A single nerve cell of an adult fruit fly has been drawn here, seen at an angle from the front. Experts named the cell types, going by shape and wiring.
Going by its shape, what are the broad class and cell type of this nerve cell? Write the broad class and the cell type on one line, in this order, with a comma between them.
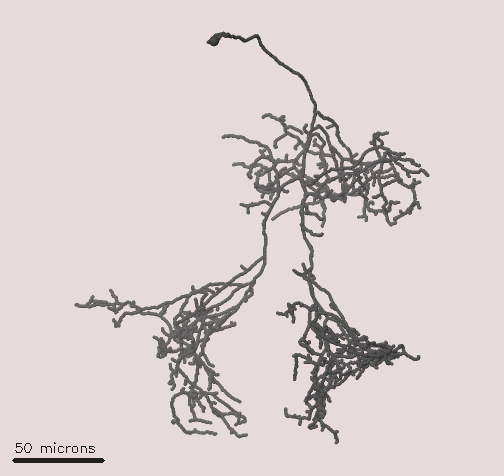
central-brain intrinsic neuron, VES108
